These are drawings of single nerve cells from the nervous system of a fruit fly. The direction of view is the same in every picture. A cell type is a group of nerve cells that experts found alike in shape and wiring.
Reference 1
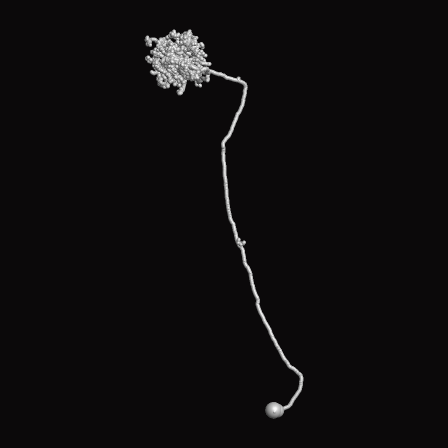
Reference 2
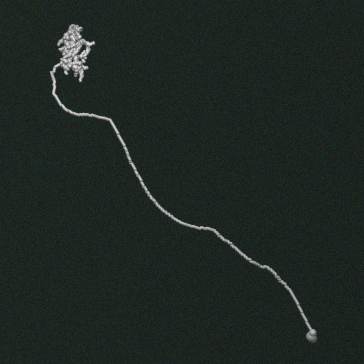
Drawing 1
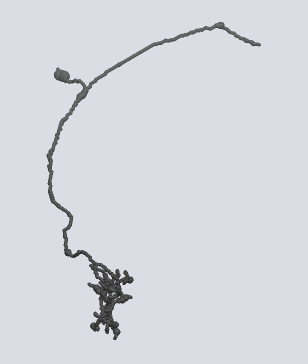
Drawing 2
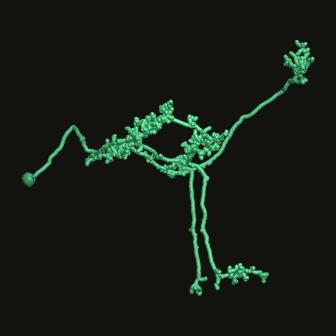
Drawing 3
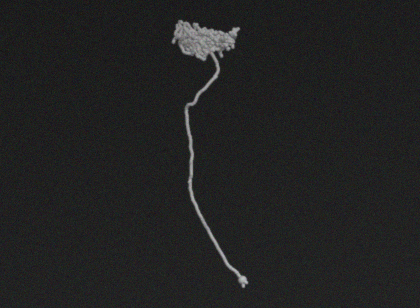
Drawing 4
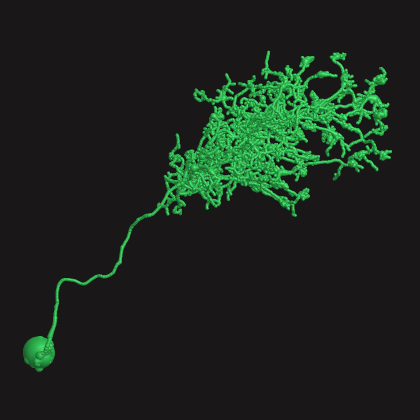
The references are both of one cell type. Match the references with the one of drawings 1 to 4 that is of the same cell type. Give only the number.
3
